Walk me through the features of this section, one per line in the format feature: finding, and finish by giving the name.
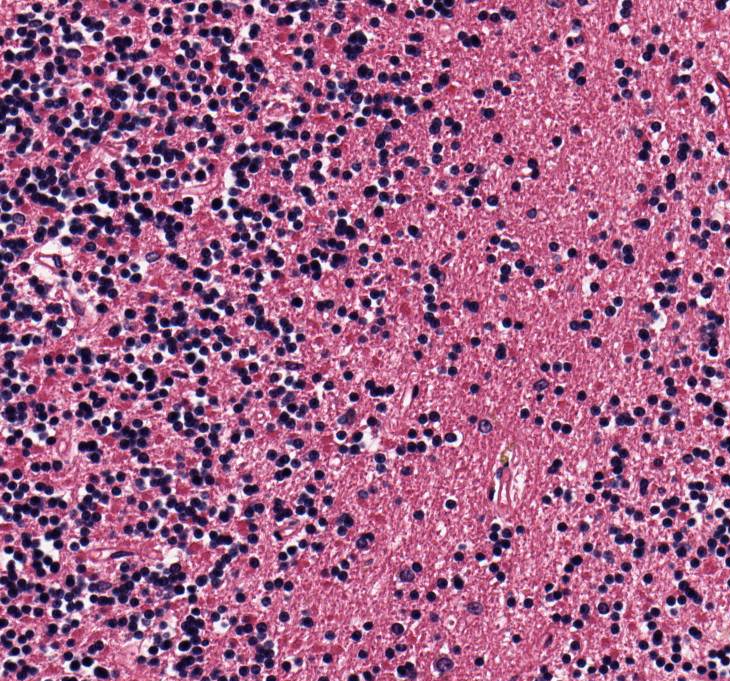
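Left side checked: crowded nuclei, small, round, deeply dark, barely any cytoplasm
Right side checked: mostly pink background, fine fibrillary texture, not distinct cells
Right-side nuclei: scattered, mostly small round dark, a few larger paler oval
Identity: cerebellum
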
